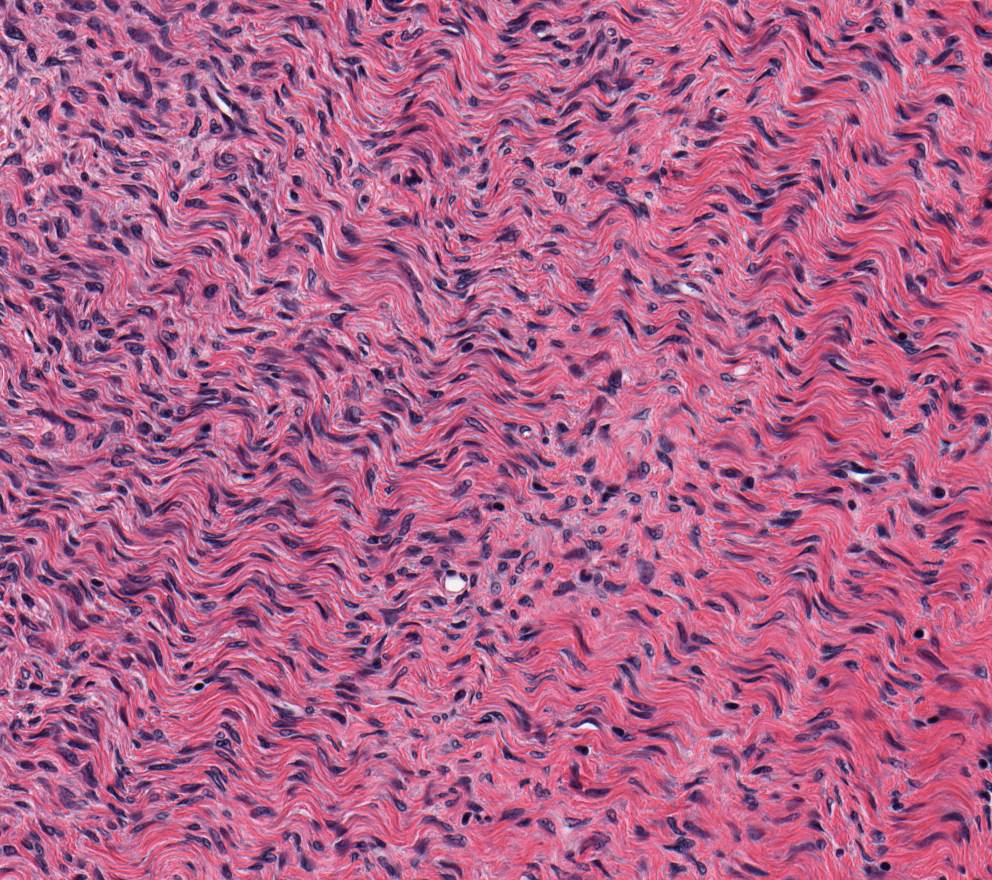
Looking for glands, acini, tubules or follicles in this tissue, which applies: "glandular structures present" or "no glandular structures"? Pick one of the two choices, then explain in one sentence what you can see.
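No glandular structures. No epithelium, glands or fat cells are present anywhere in the field.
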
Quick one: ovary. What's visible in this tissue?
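It's one even sheet of spindle cells in collagenous stroma, no lobules or compartments. The pink collagen fibres are wavy throughout, in serpentine undulations. Most nuclei are dark, slender and wavy or buckled, tracking the fibre curves. Cell borders are indistinct; scant cytoplasm merges with the fibres.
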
